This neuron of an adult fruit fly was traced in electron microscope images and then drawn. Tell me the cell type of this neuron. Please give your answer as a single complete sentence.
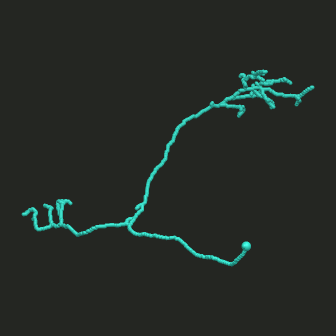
The cell type name for this neuron is FB9B_c.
